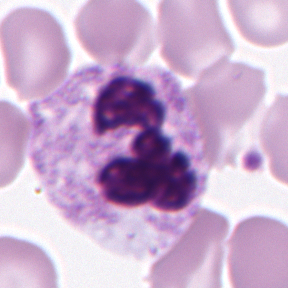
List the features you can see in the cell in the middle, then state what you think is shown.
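This one's roughly round in outline, with dark purple chromatin that's densely clumped. There's plenty of cytoplasm, pale pinkish-lilac, and it's filled with fine lilac granules. It's a segmented neutrophil.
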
